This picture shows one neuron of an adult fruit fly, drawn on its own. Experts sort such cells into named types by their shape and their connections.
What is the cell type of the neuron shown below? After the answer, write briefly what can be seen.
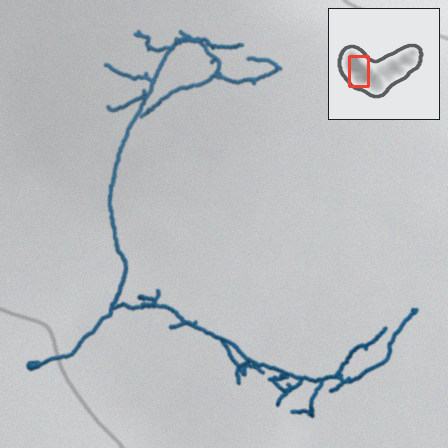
The cell type is CB4081. It is a central-brain intrinsic neuron. The cell body can be seen at the lower left of the picture. As drawn here it is about as wide as it is tall.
